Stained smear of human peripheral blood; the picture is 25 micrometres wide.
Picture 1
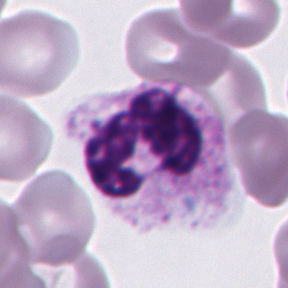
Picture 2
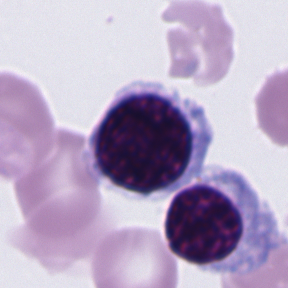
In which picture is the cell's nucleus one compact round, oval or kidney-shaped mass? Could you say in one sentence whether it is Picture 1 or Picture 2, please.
In picture 2, the cell has a nucleus that is one compact round, oval or kidney-shaped mass.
